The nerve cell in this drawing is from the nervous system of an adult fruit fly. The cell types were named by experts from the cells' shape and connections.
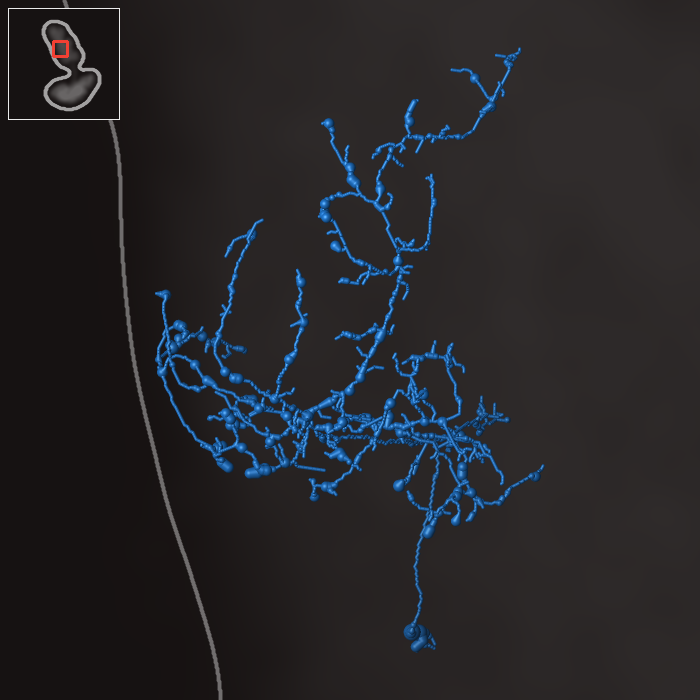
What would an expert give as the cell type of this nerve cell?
IN08A029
